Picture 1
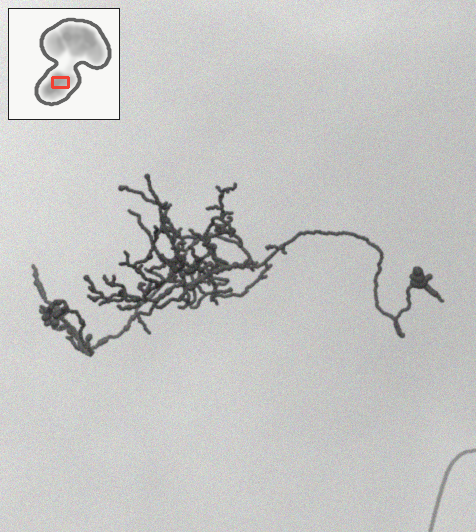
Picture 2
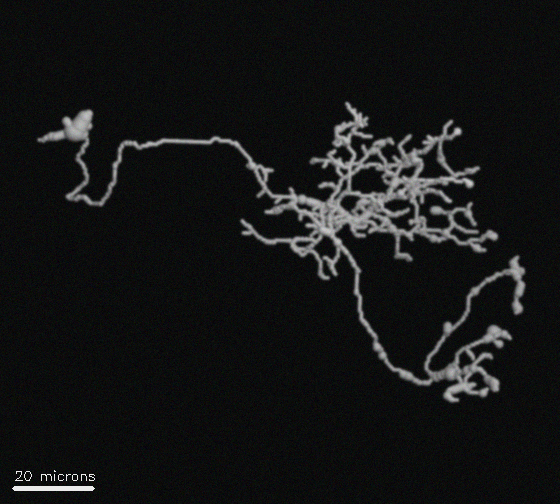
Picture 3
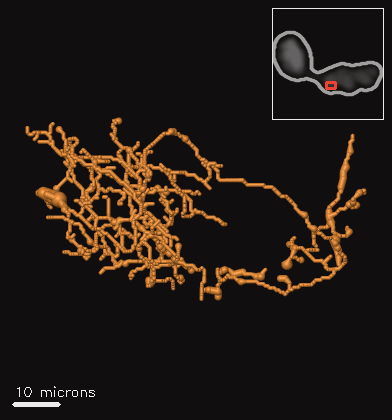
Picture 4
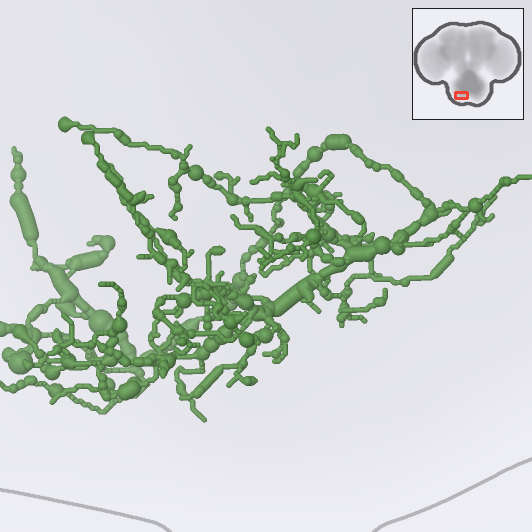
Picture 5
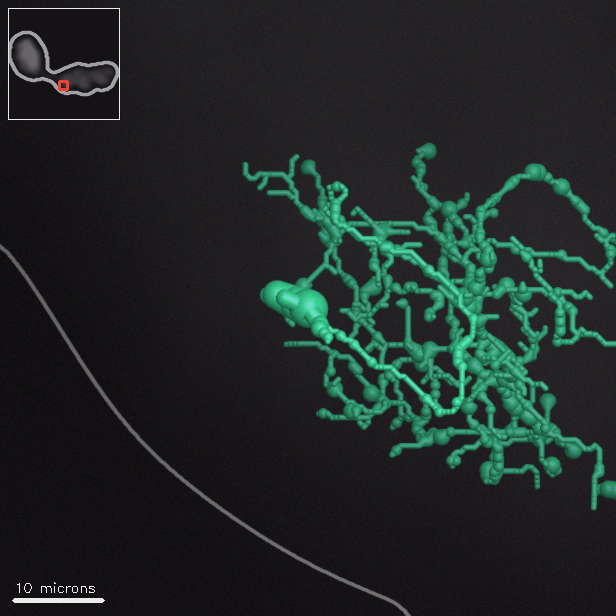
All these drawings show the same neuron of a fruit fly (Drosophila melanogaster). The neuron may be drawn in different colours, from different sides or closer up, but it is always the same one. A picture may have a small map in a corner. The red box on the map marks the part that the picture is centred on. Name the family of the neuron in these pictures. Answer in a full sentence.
The family is hemilineage 14A.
